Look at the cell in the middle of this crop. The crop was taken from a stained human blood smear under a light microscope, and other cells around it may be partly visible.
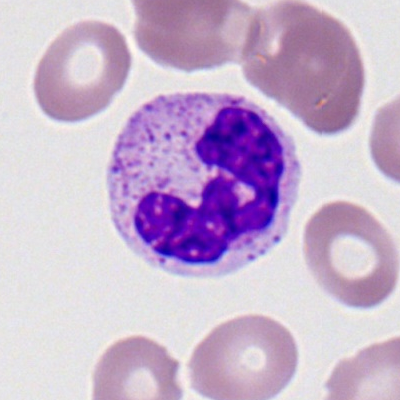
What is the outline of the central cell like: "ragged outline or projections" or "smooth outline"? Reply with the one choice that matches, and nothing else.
Smooth outline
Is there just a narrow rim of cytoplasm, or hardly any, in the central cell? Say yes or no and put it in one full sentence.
No, the nucleus is surrounded by broad cytoplasm.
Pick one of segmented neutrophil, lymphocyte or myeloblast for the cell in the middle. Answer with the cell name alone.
segmented neutrophil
